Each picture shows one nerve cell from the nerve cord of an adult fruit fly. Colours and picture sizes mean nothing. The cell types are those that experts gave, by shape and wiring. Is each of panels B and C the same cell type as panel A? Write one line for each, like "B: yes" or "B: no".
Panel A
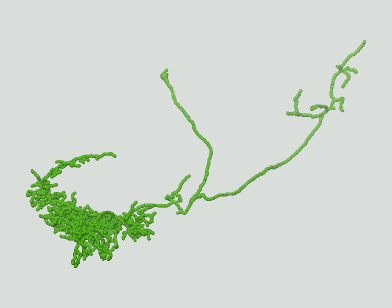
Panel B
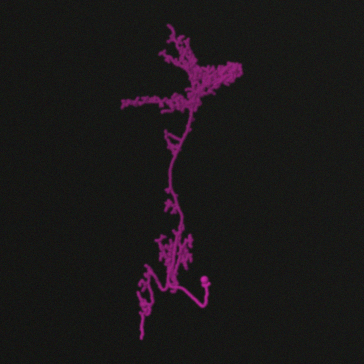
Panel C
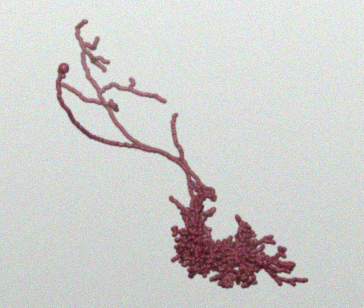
B: yes
C: yes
